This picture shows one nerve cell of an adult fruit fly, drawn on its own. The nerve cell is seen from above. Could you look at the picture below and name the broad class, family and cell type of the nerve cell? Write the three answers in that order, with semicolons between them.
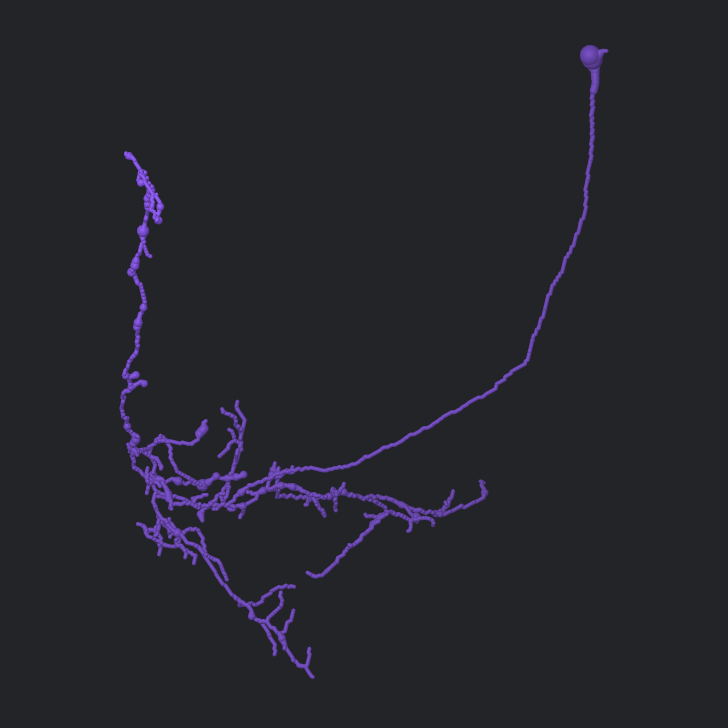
central-brain intrinsic neuron; hemilineage WEDa2; WED025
